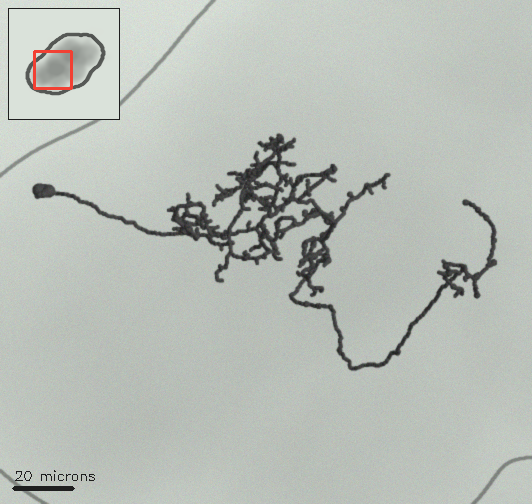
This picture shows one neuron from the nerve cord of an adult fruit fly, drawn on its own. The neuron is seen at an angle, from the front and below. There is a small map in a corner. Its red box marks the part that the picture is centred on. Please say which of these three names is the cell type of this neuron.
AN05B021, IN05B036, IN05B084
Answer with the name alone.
IN05B084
